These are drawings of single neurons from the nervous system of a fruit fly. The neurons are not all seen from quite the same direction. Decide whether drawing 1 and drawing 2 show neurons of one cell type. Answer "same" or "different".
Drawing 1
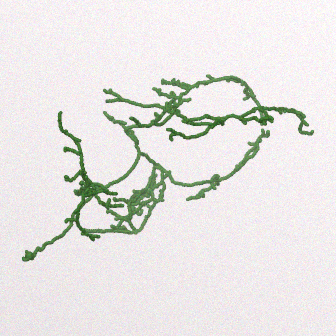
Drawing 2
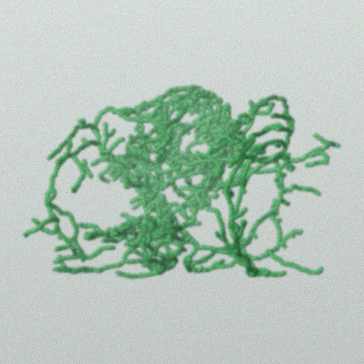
different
